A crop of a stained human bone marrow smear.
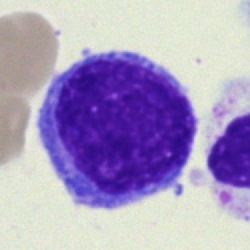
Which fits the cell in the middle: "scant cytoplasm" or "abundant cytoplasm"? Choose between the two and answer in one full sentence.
The nucleus fills most of the cell.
